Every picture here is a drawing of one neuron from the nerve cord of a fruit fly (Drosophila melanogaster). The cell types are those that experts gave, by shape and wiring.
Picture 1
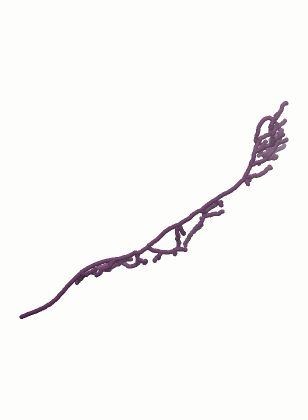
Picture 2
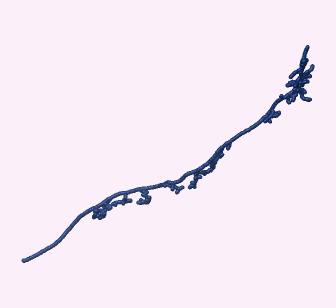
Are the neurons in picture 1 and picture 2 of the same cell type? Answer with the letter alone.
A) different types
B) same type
A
